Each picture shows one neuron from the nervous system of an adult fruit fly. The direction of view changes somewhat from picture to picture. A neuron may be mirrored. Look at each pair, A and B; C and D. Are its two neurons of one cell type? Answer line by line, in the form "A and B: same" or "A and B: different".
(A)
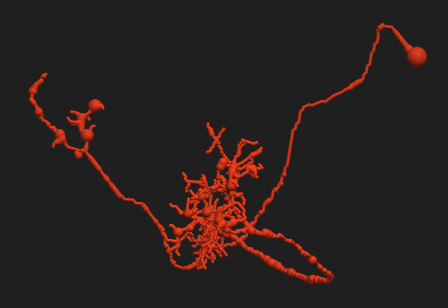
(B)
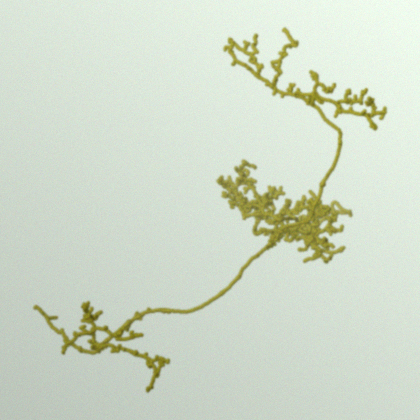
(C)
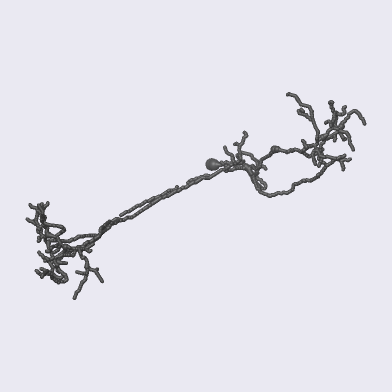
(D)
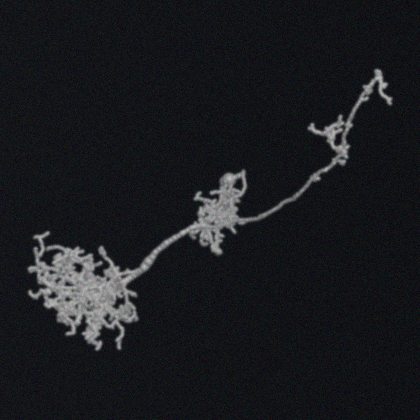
A and B: different
C and D: different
